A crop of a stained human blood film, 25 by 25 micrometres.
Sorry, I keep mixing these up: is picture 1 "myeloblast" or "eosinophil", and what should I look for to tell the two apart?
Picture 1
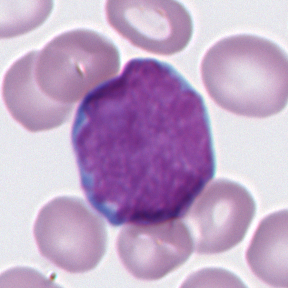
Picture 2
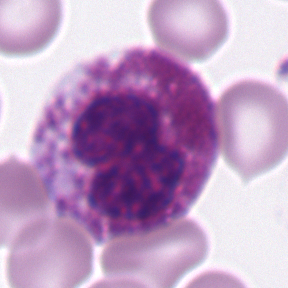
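The myeloblast is in picture 1 and the eosinophil in picture 2. The outline of the myeloblast is slightly angular rather than smoothly round, while the eosinophil's outline is roughly round and smooth.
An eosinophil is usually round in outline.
In the myeloblast only a narrow rim of blue cytoplasm surrounds a nucleus of about 15 by 11 micrometres; the cytoplasm is most visible along the left and lower left edge and shows no granules and no vacuoles.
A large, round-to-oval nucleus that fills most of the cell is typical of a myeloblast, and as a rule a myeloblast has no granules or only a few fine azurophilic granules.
In the eosinophil the chromatin is dense, dark purple and coarsely clumped, and no nucleoli can be seen in the nucleus. Red cells lie against the lower edge of the eosinophil.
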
